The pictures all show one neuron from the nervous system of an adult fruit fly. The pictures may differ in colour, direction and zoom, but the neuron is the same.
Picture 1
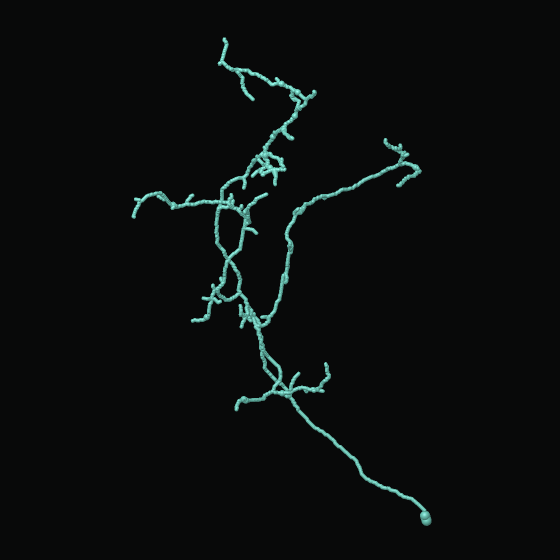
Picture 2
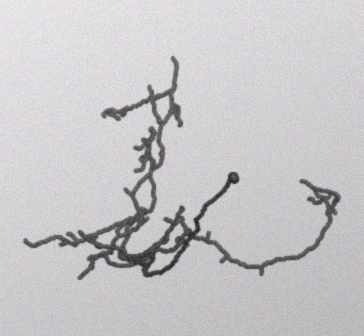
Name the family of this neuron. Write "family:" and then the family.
family: hemilineage 09B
